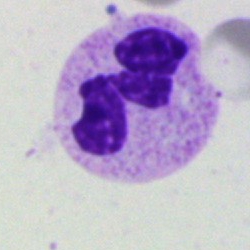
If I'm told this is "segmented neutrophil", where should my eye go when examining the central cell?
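Checking the cell against segmented neutrophil, begin with the outline, which is roughly round and smooth. The chromatin is dark purple and densely clumped.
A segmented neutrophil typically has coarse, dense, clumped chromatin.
On that point the cell goes with the name. The cytoplasm is abundant and pale pinkish-lilac, and fine pinkish-violet granules are scattered all through it.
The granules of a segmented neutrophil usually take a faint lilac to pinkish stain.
The granules here match that as well.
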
